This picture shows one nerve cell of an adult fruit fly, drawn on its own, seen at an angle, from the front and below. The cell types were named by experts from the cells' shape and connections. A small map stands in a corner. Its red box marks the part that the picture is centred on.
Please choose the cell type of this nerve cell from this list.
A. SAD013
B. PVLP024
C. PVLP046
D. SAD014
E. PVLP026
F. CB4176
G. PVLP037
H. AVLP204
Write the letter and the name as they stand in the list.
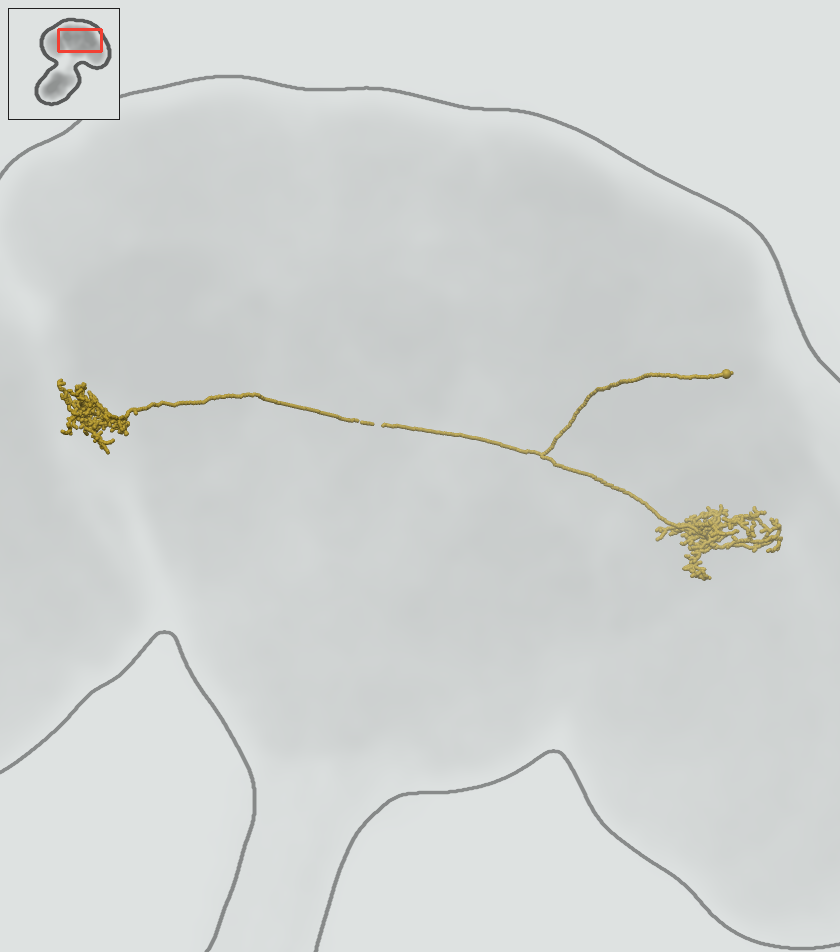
G. PVLP037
